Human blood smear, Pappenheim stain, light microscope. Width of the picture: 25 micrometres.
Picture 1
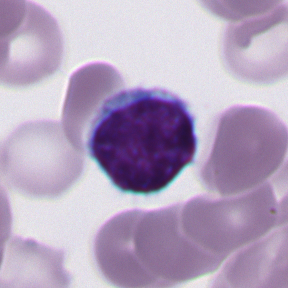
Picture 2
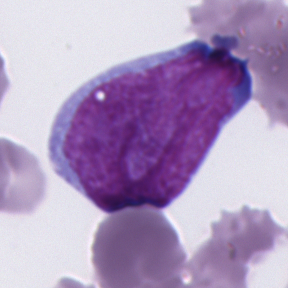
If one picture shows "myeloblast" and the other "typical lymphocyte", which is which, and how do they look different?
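Picture 1 shows a typical lymphocyte; picture 2 shows a myeloblast. Going over the first: a round, smooth outline, about 10 micrometres across, with the nucleus filling nearly the whole cell. The chromatin is dark purple and coarsely clumped, I see no nucleoli, and the cytoplasm carries no granules. A red cell touches it at the upper left. Now the second: the nucleus follows the cell's pear-like taper and fills most of it, at about 19 by 12 micrometres. Its cytoplasm is pale blue and granule-free; a red cell touches the lower edge, and a small bright white dot lies over the nucleus's upper-left part. Size first among the differences: the myeloblast's nucleus alone is larger than the whole lymphocyte.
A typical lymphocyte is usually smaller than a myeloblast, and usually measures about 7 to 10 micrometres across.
Then shape: round in picture 1, tapering like a pear in picture 2.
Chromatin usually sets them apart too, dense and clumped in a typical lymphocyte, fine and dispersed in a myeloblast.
The coarse clumps in picture 1 sit on the lymphocyte side of that.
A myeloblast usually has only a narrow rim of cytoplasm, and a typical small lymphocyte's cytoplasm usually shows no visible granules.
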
